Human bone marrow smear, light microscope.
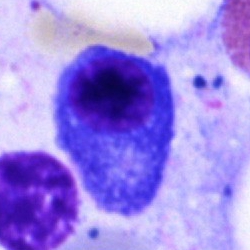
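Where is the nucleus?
Off-centre, high up in a cell that is taller than it is wide, with a somewhat irregular outline.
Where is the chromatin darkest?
At the nucleus's centre, I'd say.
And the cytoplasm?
Fine pale mottling, no distinct dark granules.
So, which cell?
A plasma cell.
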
